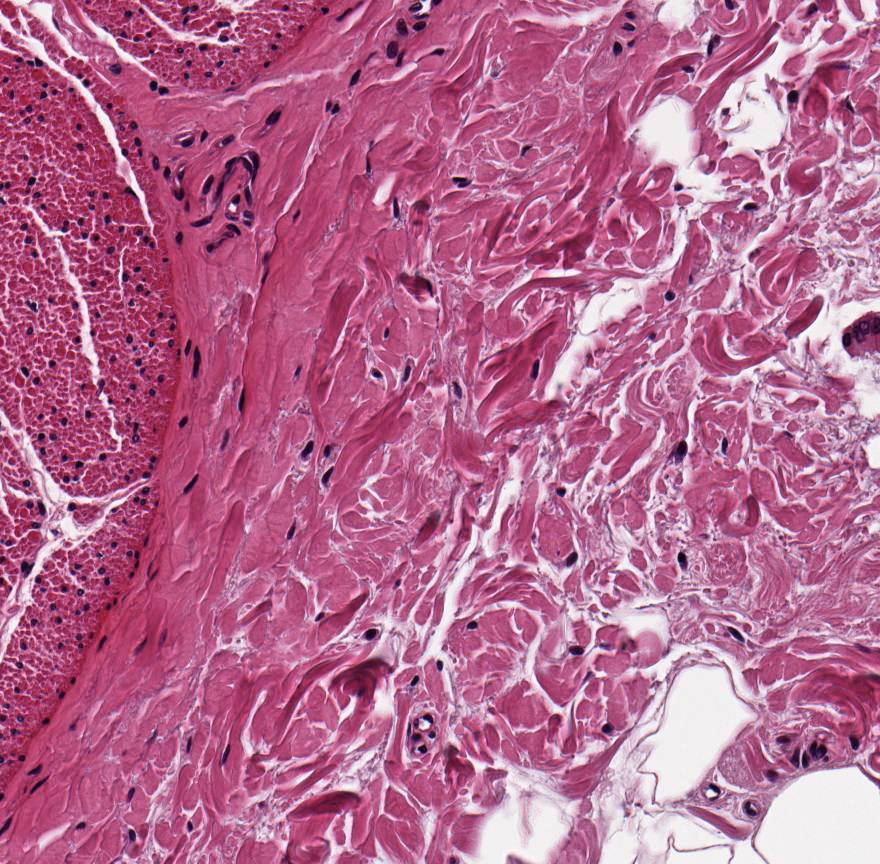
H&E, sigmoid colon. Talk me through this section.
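In the upper left of the field lies a separate compact region of densely packed small eosinophilic profiles with scattered small dark nuclei. Nuclei in the collagenous tissue are sparse, small and mostly spindle-shaped. A small blood vessel sits in the collagen near the bottom centre, and clear empty spaces lie among the collagen bundles toward the lower right corner.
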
